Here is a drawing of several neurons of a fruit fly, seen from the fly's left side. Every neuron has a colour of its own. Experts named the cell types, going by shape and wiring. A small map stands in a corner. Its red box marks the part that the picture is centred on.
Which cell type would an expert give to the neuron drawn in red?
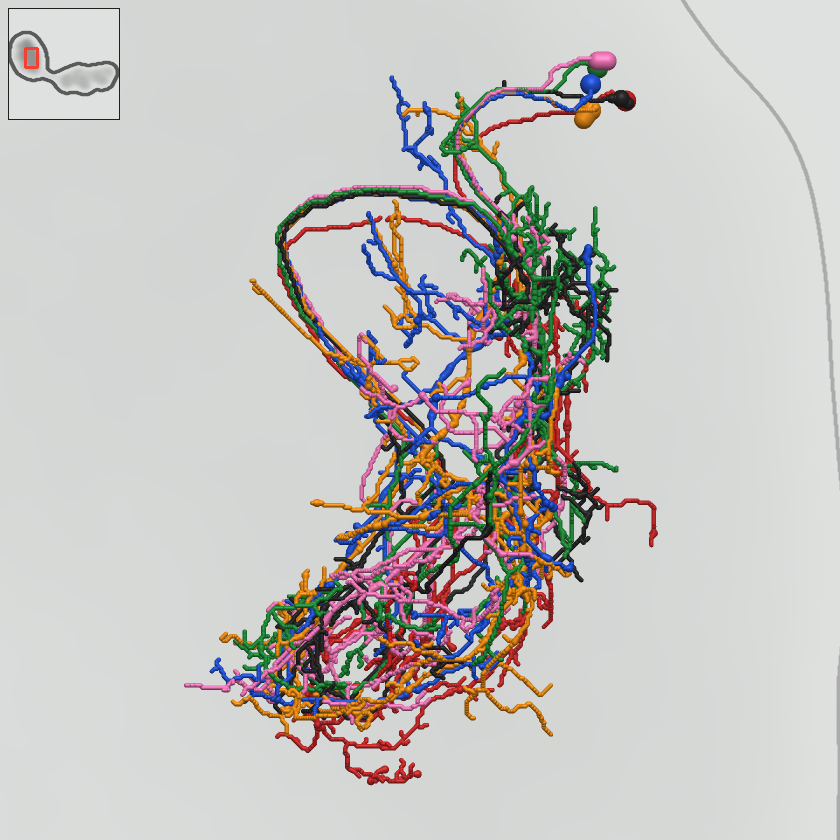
CB0324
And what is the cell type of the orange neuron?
CB2270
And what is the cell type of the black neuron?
CB2800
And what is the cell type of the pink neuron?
CB4038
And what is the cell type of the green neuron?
CB4037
